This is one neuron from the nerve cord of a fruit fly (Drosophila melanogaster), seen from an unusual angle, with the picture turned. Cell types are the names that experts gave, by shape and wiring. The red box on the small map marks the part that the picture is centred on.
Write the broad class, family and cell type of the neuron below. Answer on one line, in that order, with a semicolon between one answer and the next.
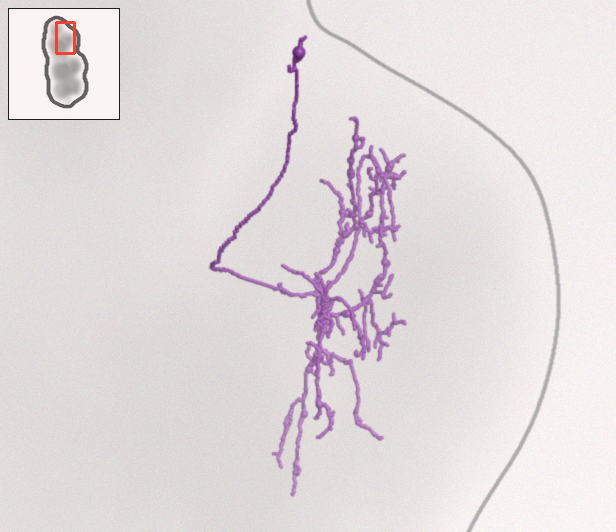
nerve-cord intrinsic neuron; hemilineage 19A; IN19A059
